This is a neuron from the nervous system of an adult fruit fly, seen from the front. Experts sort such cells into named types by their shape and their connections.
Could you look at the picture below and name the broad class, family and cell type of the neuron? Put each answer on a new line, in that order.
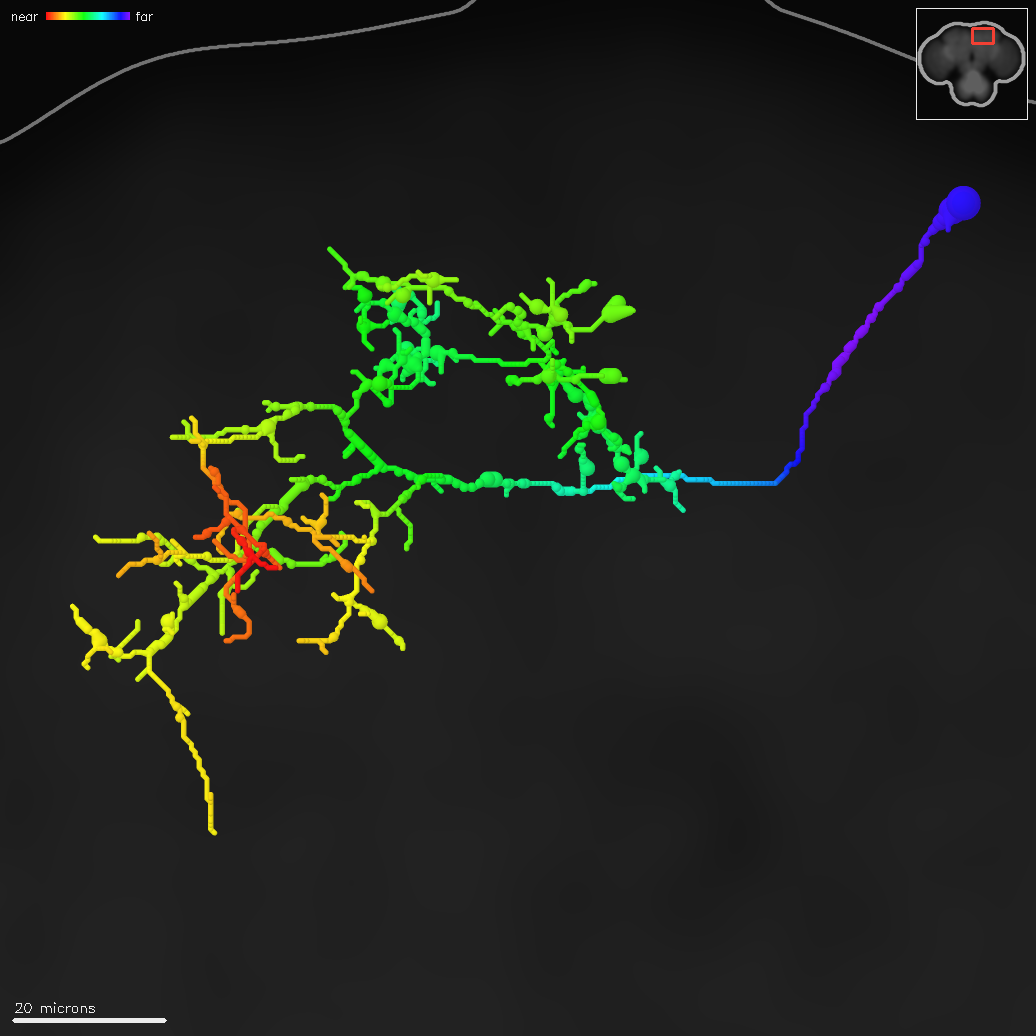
central-brain intrinsic neuron
hemilineage SLPad1_posterior
CB3391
